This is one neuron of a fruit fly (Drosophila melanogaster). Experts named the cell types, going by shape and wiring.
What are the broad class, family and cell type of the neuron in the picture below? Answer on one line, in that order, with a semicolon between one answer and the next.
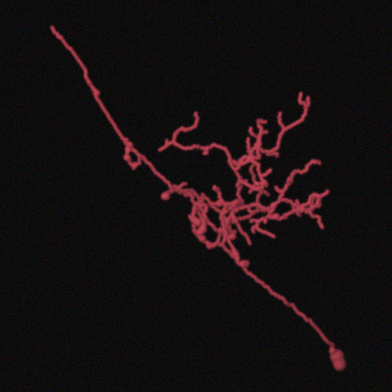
nerve-cord intrinsic neuron; hemilineage 01B; IN01B081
